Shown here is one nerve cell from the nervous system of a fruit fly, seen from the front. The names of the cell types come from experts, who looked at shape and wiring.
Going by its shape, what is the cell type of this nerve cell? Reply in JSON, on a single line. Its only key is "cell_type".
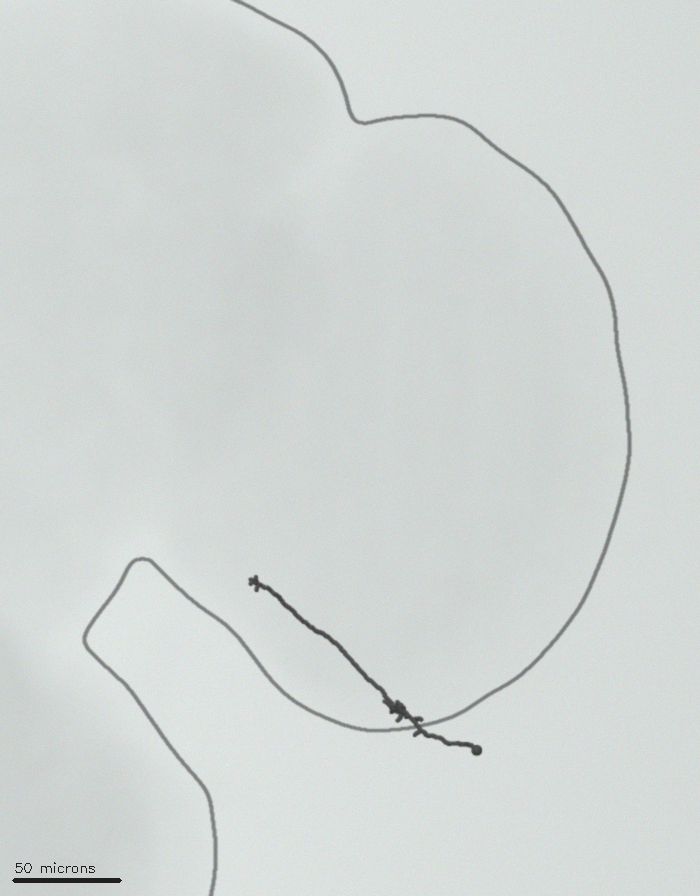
{"cell_type": "Tm9"}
